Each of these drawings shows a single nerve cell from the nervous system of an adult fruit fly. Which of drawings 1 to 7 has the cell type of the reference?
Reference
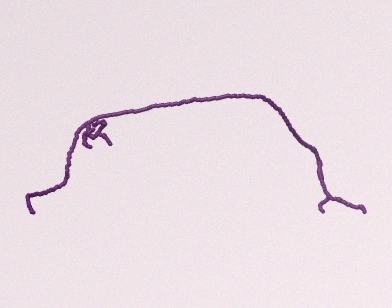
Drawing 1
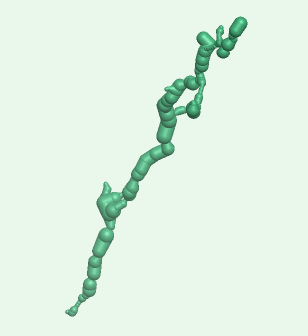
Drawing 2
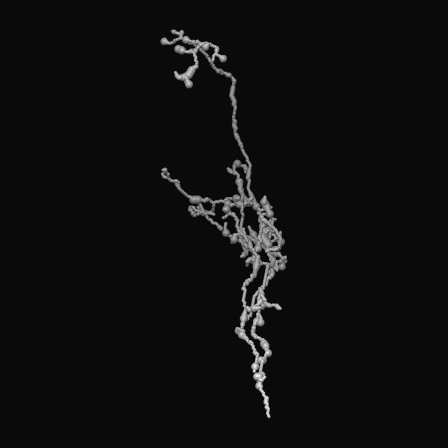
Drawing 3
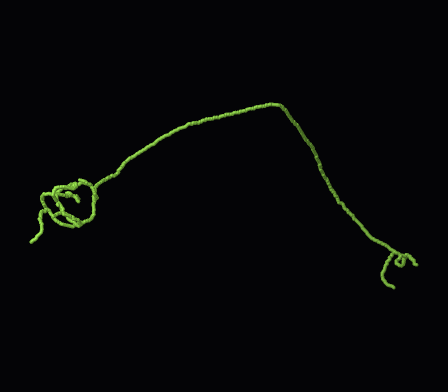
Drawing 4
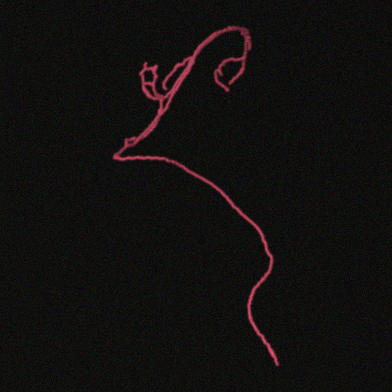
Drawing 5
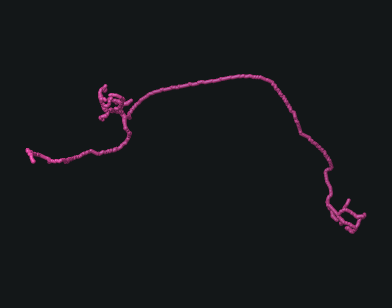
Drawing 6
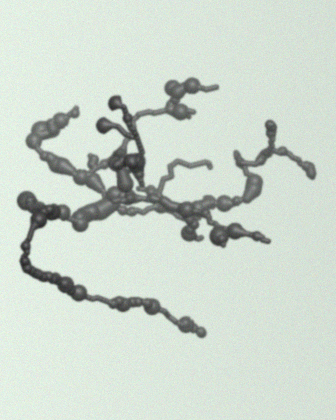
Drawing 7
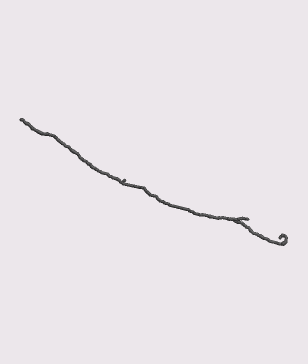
Drawing 5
